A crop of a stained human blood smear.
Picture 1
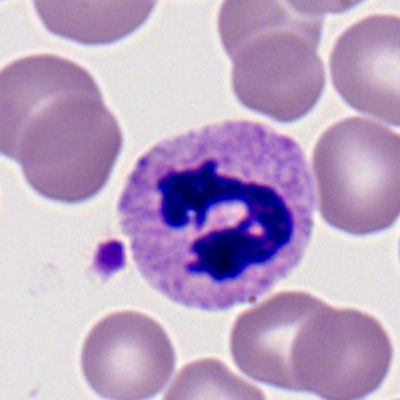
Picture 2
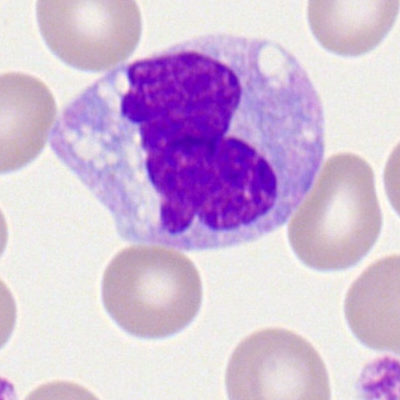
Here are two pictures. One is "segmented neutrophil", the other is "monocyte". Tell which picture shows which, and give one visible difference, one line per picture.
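Picture 1: segmented neutrophil. No vacuoles are seen in the cytoplasm.
Picture 2: monocyte. Several small clear vacuoles lie in the cytoplasm.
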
